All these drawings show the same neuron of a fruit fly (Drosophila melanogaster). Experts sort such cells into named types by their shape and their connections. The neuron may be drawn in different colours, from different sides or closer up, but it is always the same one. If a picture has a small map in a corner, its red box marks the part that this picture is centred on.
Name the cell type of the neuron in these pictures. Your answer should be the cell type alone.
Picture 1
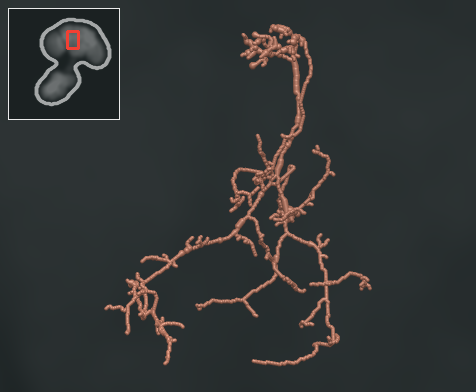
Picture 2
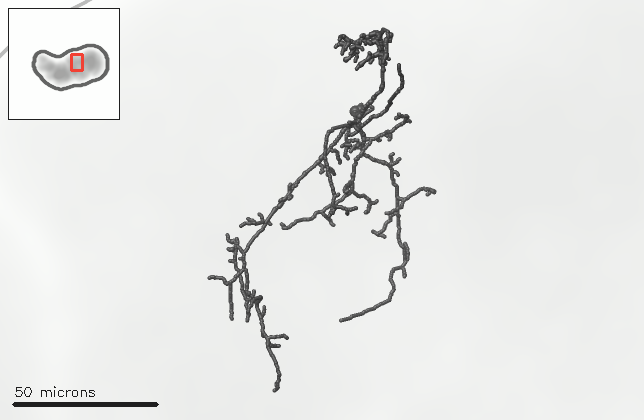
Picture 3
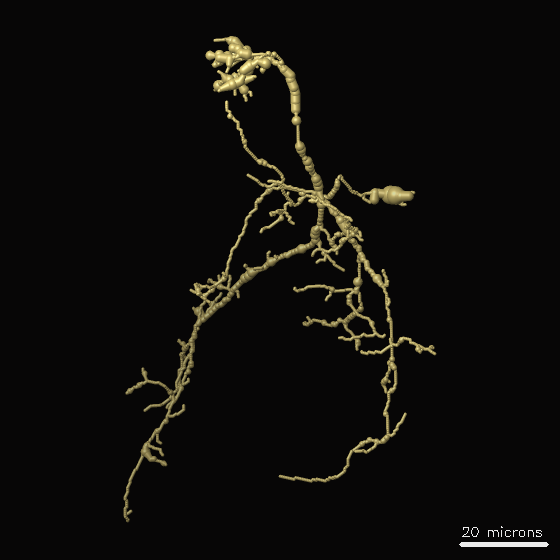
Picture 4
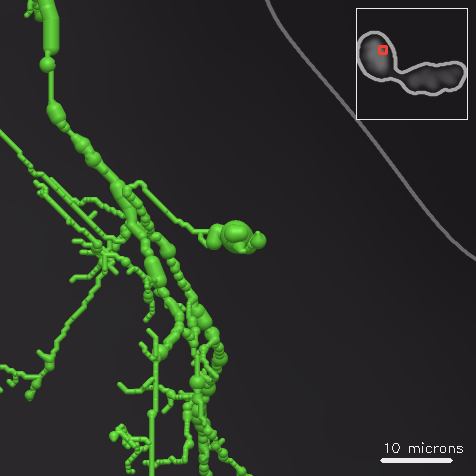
IbSpsP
